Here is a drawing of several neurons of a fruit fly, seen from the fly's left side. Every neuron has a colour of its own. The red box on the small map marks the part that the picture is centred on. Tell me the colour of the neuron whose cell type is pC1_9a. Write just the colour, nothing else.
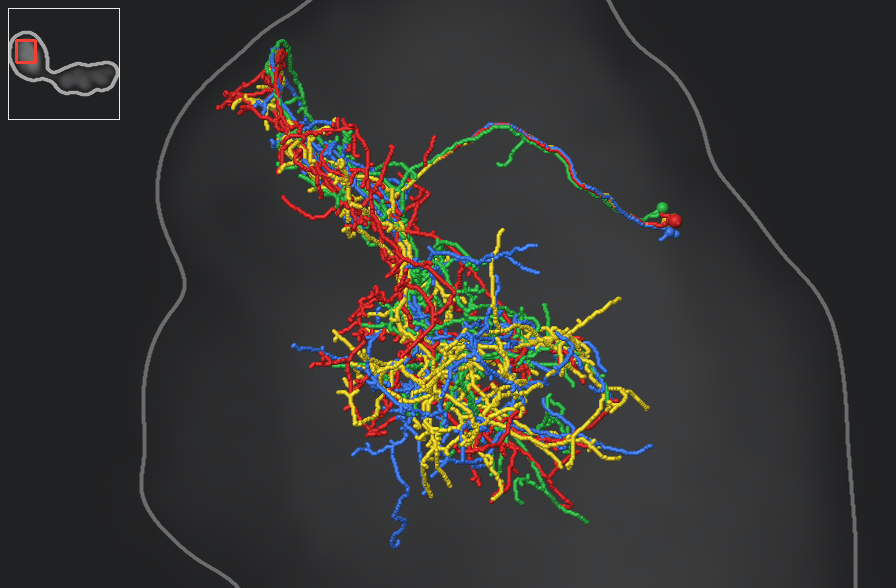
yellow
